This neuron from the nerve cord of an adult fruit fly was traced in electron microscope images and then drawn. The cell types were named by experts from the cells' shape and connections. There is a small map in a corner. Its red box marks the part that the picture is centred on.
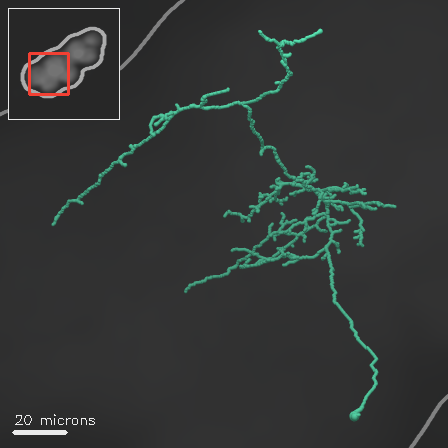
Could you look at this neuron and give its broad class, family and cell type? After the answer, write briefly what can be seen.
Its broad class is nerve-cord intrinsic neuron. The family is hemilineage 06A. Its cell type is IN06A090. By the scale bar it is about 150 microns tall in this view. Dozens of branch ends can be seen.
